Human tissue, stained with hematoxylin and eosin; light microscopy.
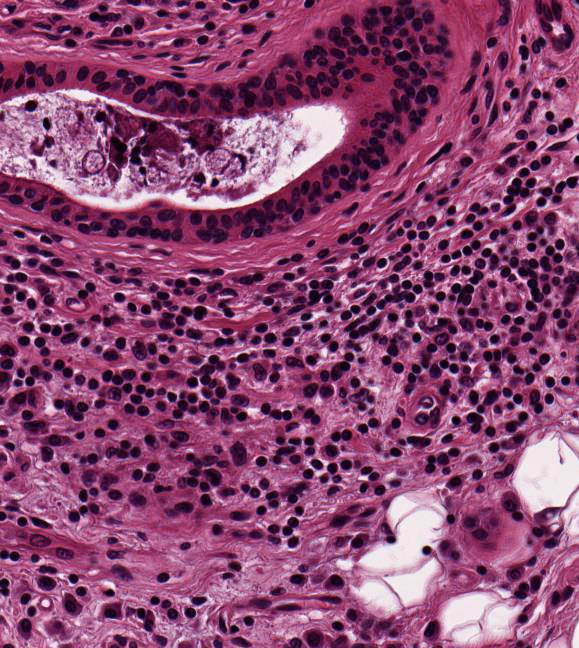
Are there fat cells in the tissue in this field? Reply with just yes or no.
Yes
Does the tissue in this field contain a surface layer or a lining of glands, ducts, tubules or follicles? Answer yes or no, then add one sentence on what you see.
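Yes. The duct is lined by epithelium several cell layers thick with crowded dark oval nuclei.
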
